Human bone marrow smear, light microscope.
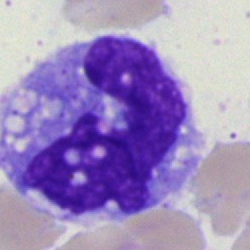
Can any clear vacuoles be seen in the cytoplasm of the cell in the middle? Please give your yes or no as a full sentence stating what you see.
Yes, inside the cytoplasm of this cell lie one or more clear vacuoles.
